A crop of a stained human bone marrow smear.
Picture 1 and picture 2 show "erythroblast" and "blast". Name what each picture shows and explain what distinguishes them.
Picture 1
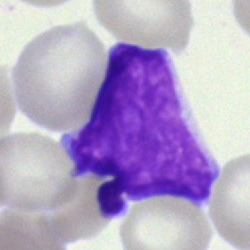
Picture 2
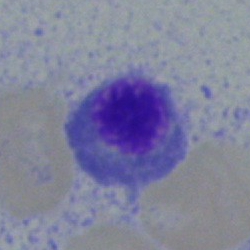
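The blast is in picture 1, and the erythroblast is in picture 2. The blast has an angular, roughly triangular outline, while the erythroblast is roughly round with a slightly fuzzy edge. There's hardly any cytoplasm in the blast beyond the nucleus.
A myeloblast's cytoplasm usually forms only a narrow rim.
Its chromatin is fine, with scattered paler patches and no dense dark clumps.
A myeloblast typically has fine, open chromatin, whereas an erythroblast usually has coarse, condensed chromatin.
Neither cell shows granules, and the blast has no vacuoles either. You won't find nucleoli in the erythroblast's nucleus.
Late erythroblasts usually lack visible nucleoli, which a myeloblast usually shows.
Also note the small dark rounded knob sticking out from the blast's lower left edge, and the pale unnucleated red cells beside the erythroblast at lower left and lower right.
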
